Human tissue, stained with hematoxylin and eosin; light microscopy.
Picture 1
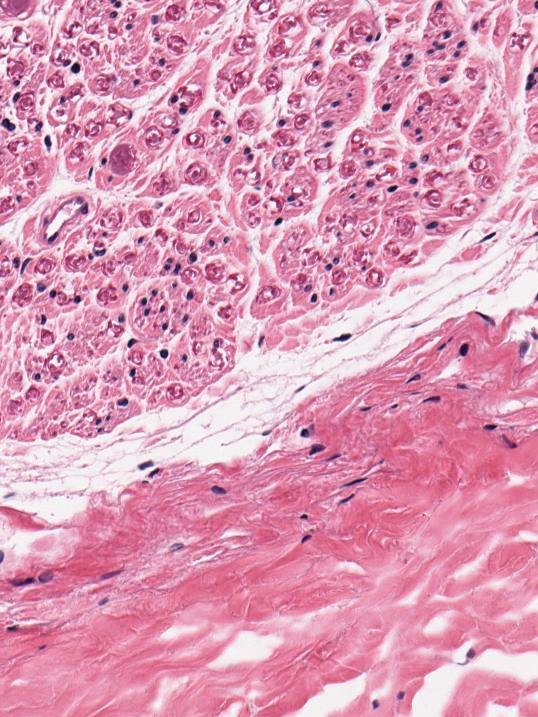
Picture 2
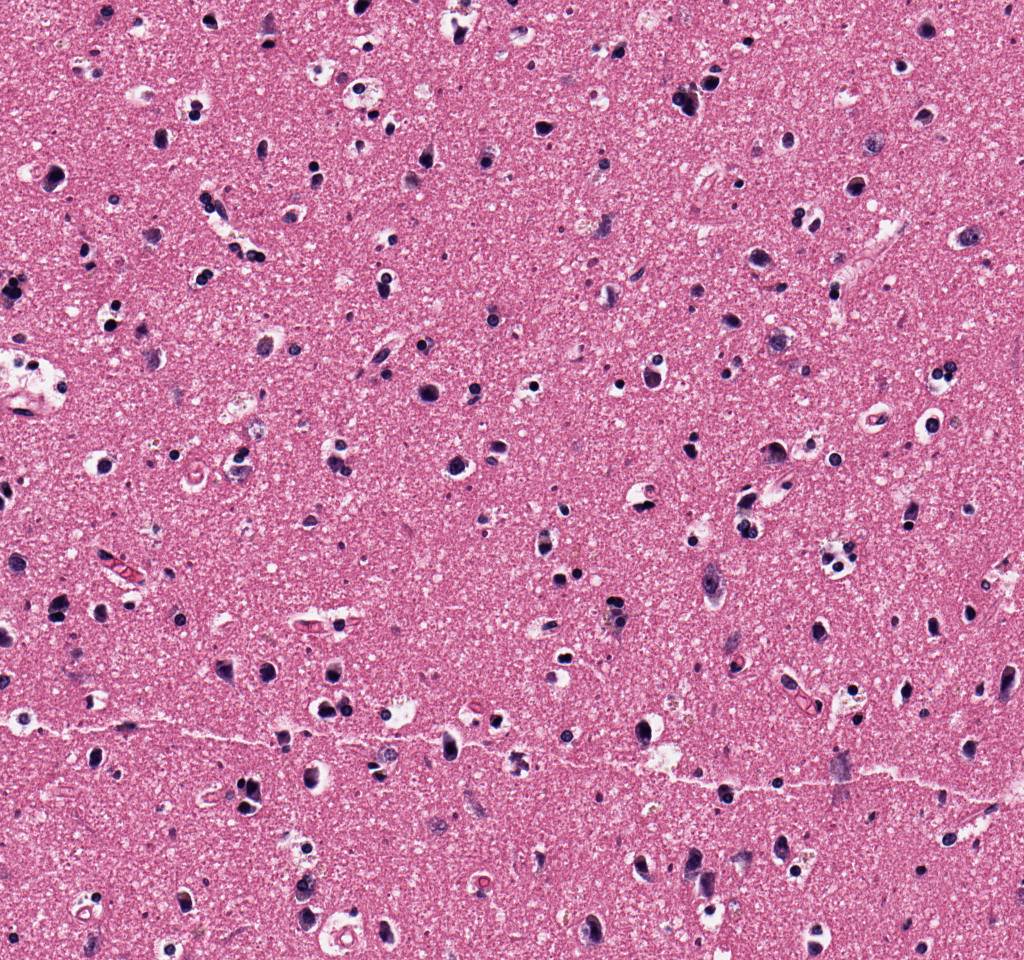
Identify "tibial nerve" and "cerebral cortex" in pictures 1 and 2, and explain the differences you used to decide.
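Picture 1 is the tibial nerve; picture 2 is the cerebral cortex. In picture 1, small round profiles cut across pack the upper half, with small dark nuclei lying singly between them. The lower half is thick, wavy, strongly eosinophilic collagen bundles with sparse elongated nuclei. A pale band of loose, wavy fibres divides the two halves, rising obliquely from left to right. Picture 2 has no such division: the whole field is an even, finely granular pink matrix with small cells scattered through it, without glands, tubules, fat cells or fibre bundles. Now look near the centre and toward the lower right, where larger cells with angular, purplish cytoplasm sit among the small dark nuclei.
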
